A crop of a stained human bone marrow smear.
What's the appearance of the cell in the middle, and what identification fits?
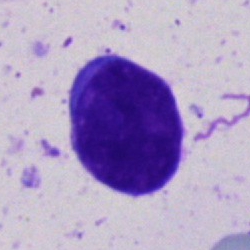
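Start with how much of the cell the nucleus takes up: nearly all of it. Its chromatin stains dark purple and looks dense throughout, though the picture is slightly blurred, so fine detail there is soft. In the cytoplasm you will see no granules. This cell is a blast.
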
